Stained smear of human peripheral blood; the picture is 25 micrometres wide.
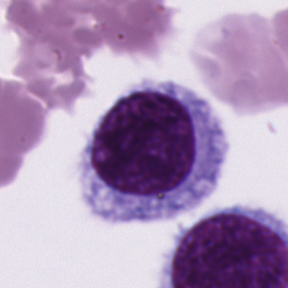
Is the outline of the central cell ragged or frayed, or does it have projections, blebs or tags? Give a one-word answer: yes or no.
Yes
